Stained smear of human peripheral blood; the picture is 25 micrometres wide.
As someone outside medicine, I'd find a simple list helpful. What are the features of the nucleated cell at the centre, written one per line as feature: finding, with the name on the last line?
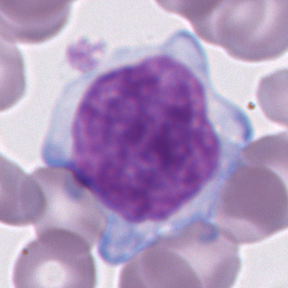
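Chromatin: purple and patchy, darker clumps among lighter areas
Colour: cytoplasm pale blue, deeper blue at outer edges than near nucleus
Rim: cytoplasm broad around nucleus
Name: myeloblast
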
